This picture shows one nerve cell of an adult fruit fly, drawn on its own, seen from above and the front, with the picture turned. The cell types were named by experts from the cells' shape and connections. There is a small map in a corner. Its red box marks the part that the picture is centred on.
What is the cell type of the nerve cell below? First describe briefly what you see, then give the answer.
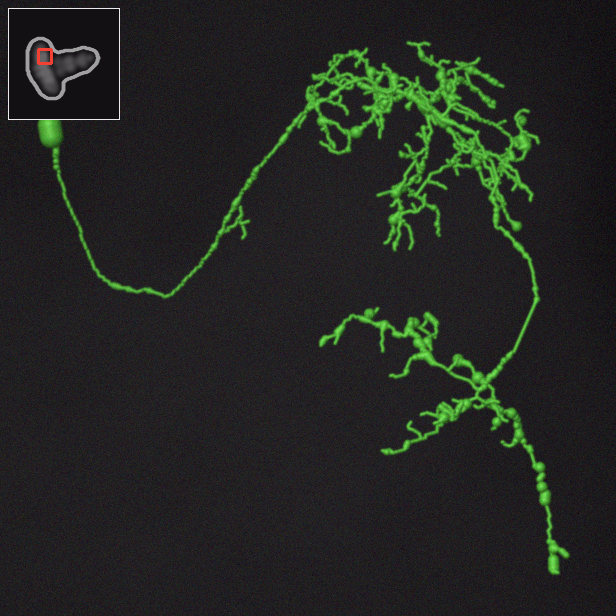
The picture shows dozens of branch ends. As drawn here it is about as wide as it is tall. It is a central-brain intrinsic neuron. Its cell type is CB2823.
